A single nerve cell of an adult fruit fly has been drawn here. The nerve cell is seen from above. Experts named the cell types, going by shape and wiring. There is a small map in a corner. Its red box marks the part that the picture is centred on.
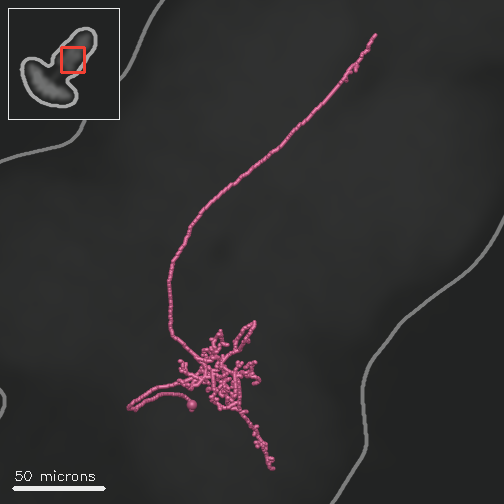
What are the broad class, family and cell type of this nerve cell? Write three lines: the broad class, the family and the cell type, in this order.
nerve-cord intrinsic neuron
hemilineage 10B
IN10B033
